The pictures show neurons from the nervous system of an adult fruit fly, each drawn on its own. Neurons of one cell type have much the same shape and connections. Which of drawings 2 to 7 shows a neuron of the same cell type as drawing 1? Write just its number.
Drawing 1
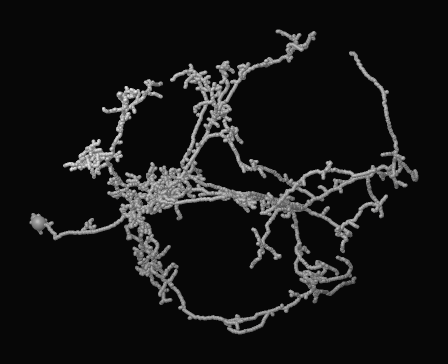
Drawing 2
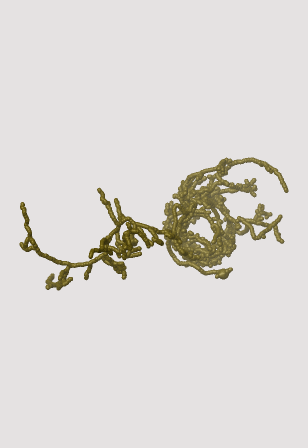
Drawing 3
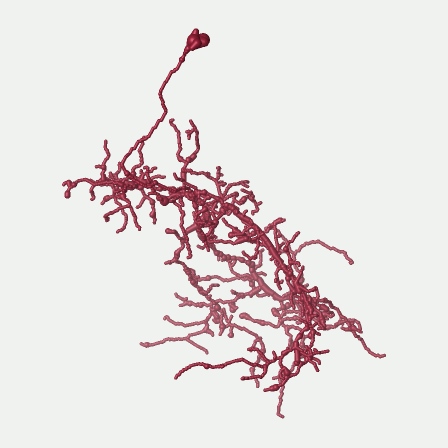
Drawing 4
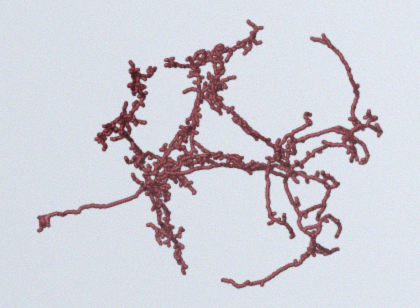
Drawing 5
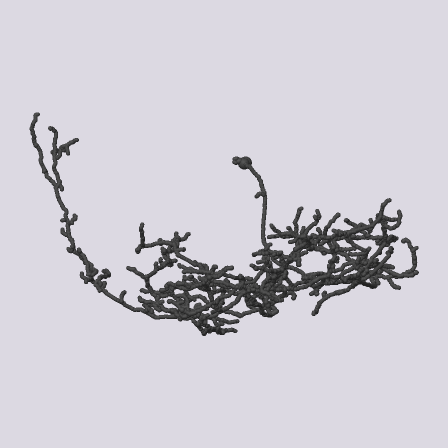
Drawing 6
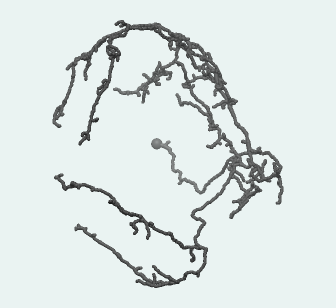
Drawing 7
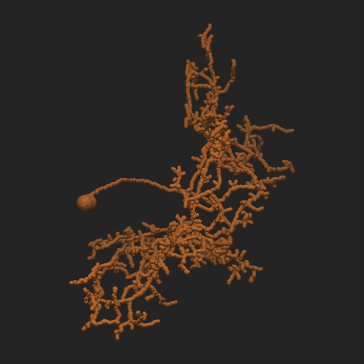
4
